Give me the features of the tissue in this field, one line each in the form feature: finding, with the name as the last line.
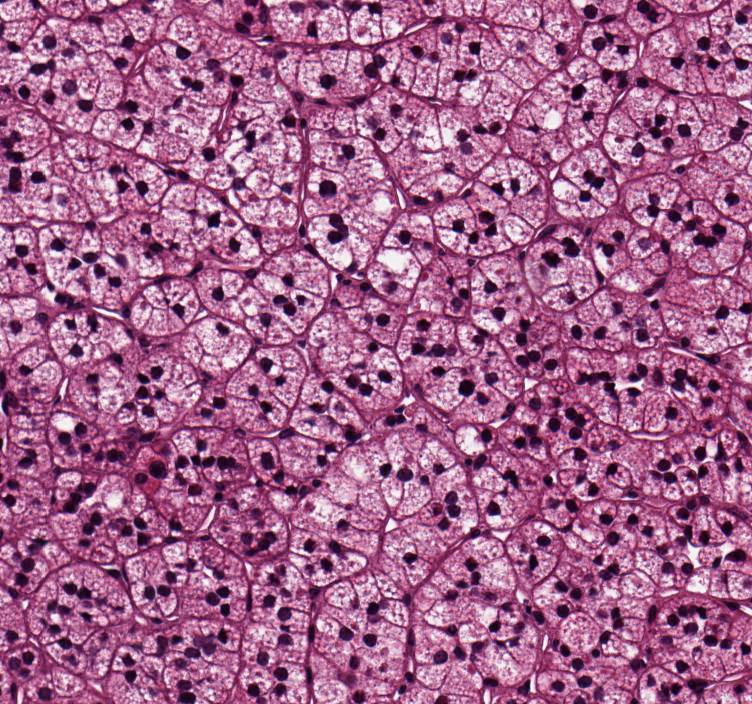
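Cytoplasm: pale and finely bubbly, rather like foam.
Nuclei: small, round, darkly stained.
Position: mostly toward the middle of the cell, not against the nest edge.
Borders: sharp thin pink lines between neighbouring cells.
Name: adrenal gland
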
